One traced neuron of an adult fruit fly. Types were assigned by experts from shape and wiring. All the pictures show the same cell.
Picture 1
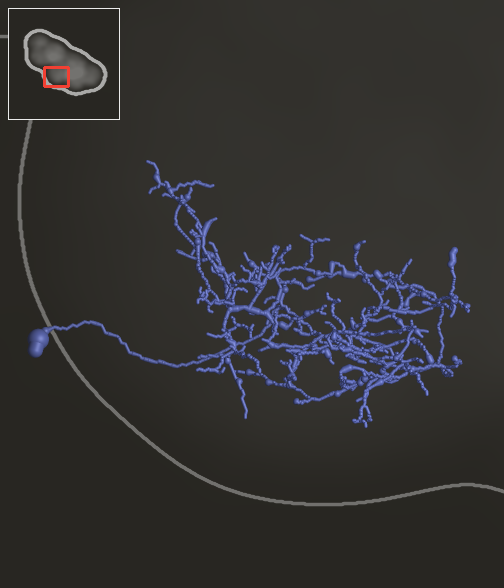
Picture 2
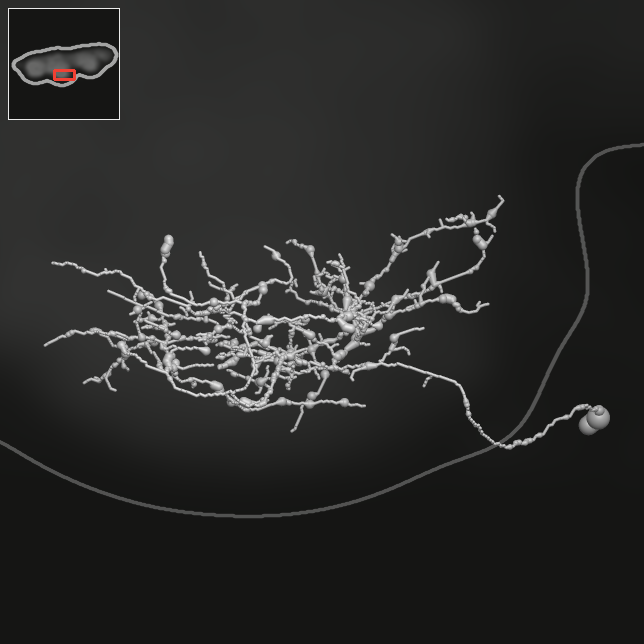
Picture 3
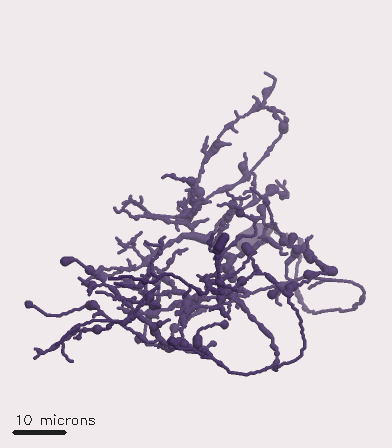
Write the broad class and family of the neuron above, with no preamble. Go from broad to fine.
nerve-cord intrinsic neuron; hemilineage 01B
